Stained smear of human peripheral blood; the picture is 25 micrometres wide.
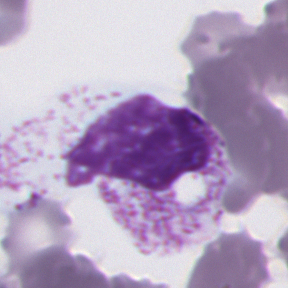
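Segmented neutrophil, central cell, peripheral blood smear. Nucleus: single unlobed mass, irregular angular outline. Chromatin dense dark purple with a few small paler patches. Cytoplasm background very pale, nearly colourless. One round clear vacuole just below and right of nucleus.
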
